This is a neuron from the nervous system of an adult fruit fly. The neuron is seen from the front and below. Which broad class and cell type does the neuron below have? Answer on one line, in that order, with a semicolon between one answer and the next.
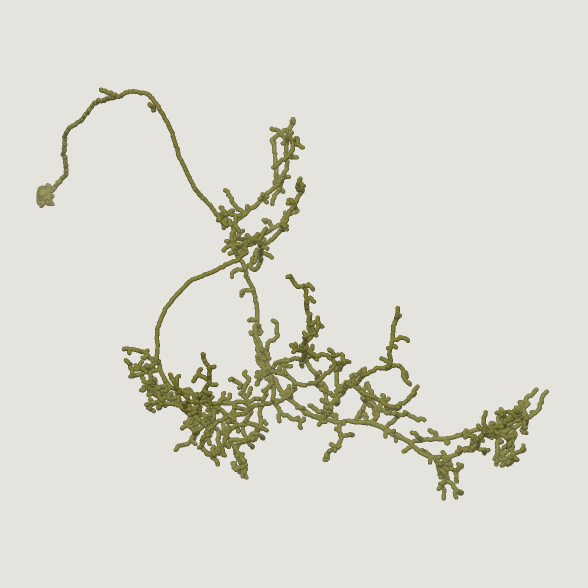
central-brain intrinsic neuron; GNG553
